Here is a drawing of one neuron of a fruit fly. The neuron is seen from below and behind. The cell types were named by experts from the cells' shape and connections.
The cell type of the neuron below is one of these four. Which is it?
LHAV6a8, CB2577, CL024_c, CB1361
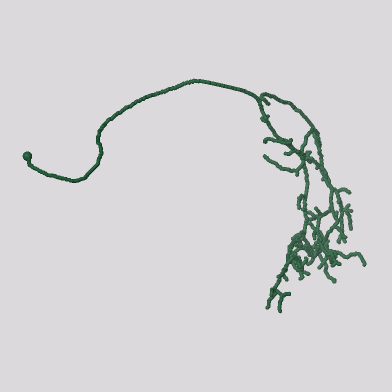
CB1361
